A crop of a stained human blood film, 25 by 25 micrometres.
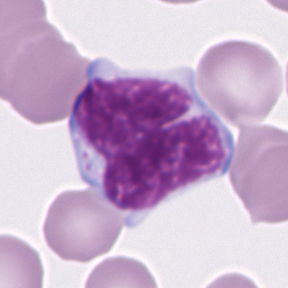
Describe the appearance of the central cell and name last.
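Notice the deep notch cutting into the nucleus from its upper right side. The chromatin is clumped: dark purple masses separated by paler streaks. The nucleus measures about 14 by 12 micrometres. Its cytoplasm is pale blue and widest on the left of the nucleus. You are looking at a large granular lymphocyte.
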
